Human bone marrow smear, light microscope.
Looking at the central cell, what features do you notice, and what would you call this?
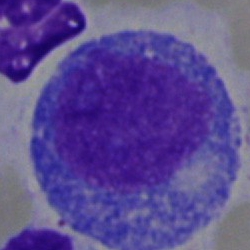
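Deep blue cytoplasm forms a wider band below the nucleus, which lies toward the top of the cell. Just below the nucleus, a paler patch of cytoplasm is present. The chromatin is finely granular and evenly spread, without coarse dark clumps. This is a promyelocyte.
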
